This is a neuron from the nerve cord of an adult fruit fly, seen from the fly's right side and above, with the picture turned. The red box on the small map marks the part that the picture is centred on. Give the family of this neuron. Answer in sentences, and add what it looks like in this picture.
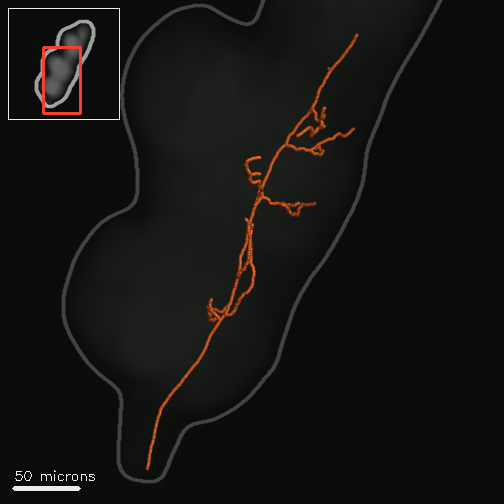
The family is hemilineage WEDd1. Its broad class is descending neuron. No cell body is drawn. From top to bottom in the picture it spans about 350 microns.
